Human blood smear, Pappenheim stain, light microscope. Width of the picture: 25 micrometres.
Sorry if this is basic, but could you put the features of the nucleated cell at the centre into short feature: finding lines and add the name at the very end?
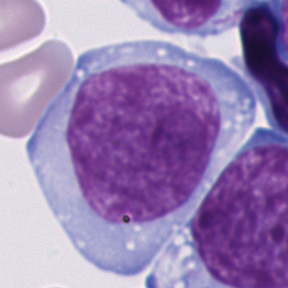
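Outline: angular, with several blunt corners rather than a smooth circle
Cytoplasm: pale blue
Granules: no purple granules seen in the cytoplasm
Vacuoles: a few small clear ones dot the cytoplasm
Name: myeloblast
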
